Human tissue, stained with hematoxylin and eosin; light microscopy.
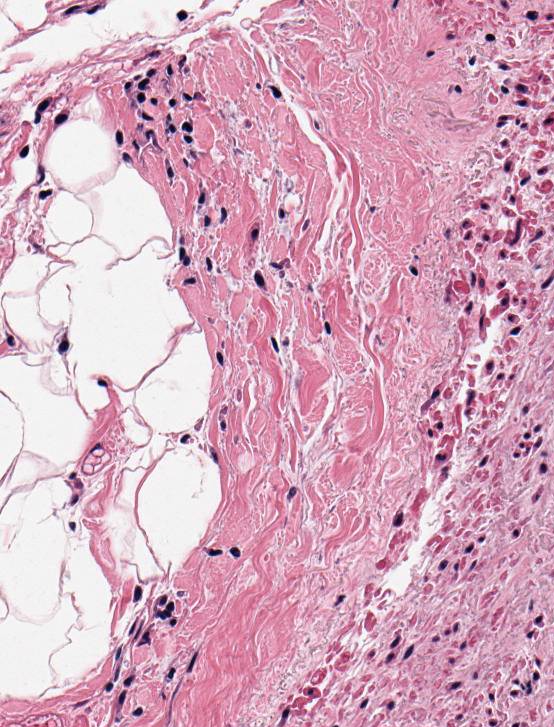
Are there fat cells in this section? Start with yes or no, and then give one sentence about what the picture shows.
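Yes. Fat occupies the left part of the field, a band of pink fibrous tissue runs down the middle, and more cellular tissue lies at the right.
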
